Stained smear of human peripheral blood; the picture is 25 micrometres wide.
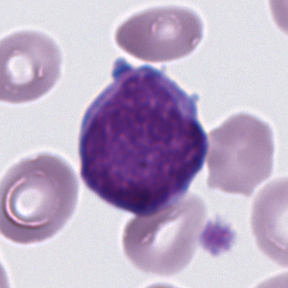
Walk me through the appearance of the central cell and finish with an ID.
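Nearly the whole cell is filled by the nucleus, leaving a very thin rim of cytoplasm. Small blue cytoplasmic blebs project from the upper edge. I can see no granules. The outline is roughly round, its sides slightly flattened and angular. My answer: a myeloblast.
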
